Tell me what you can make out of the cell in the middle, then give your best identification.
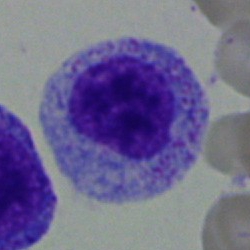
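Round in outline, the cell has its nucleus placed toward the top. A wider band of cytoplasm is therefore left below the nucleus. This cytoplasm is pale blue-grey and contains scattered reddish-purple granules. The cell is a myelocyte.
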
